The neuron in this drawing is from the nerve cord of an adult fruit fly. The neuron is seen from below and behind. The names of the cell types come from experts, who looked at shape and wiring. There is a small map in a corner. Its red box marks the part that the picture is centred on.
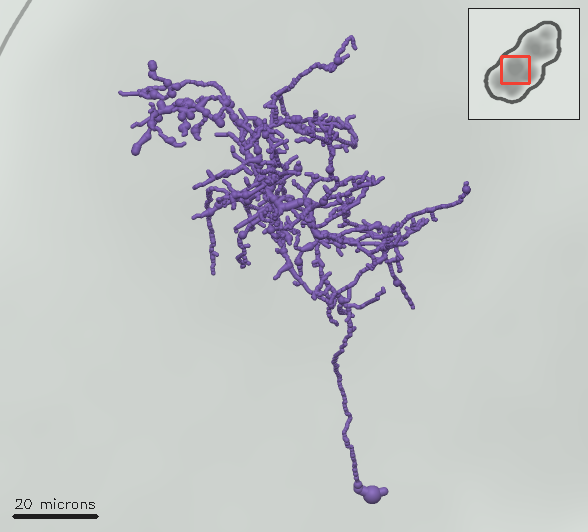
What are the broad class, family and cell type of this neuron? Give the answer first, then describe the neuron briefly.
It is a nerve-cord intrinsic neuron. The family is hemilineage 13B. It is of cell type IN13B056. From top to bottom in the picture it spans about 110 microns. Dozens of branch ends can be seen.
